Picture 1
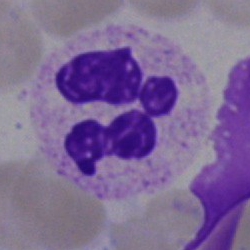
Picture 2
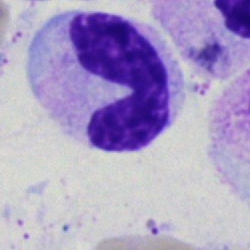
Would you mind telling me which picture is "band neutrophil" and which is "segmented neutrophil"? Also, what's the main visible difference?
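Of the two pictures, the first shows a segmented neutrophil and the second a band neutrophil. The segmented neutrophil has a round outline, whereas the band neutrophil has a smooth, oval one. In the band neutrophil, the nucleus is curved like a horseshoe with its notch opening toward the left, and it lies toward the right side of the cell.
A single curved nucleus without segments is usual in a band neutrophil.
The chromatin is dense and dark purple in the segmented neutrophil, and dark purple and coarsely clumped in the band neutrophil.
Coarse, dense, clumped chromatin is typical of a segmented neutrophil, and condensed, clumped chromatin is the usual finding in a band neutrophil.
Neither nucleus shows visible nucleoli. The cytoplasm of the band neutrophil is pale lilac rather than blue, and that of the segmented neutrophil shows no vacuoles. A deep purple-stained cell lies at the right edge of picture 1.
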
